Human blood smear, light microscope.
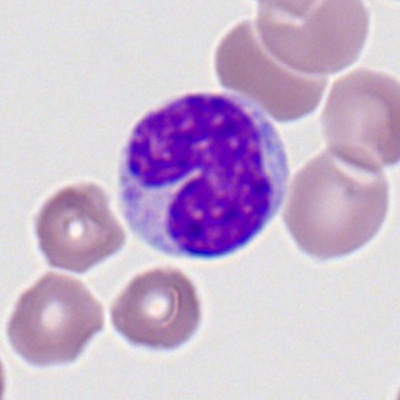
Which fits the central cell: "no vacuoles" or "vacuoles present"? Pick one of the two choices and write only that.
No vacuoles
